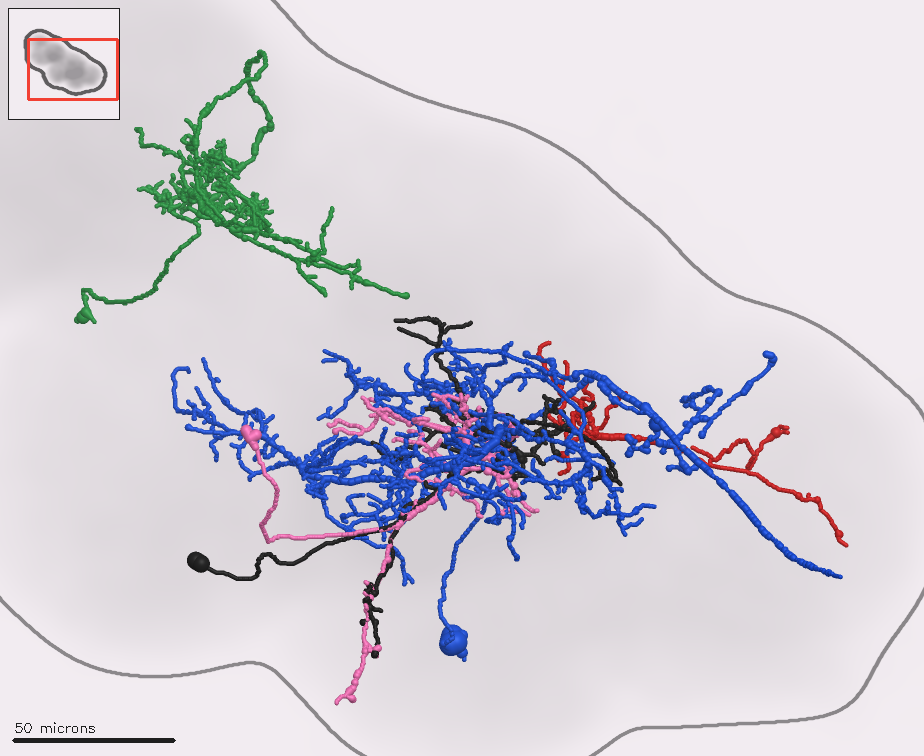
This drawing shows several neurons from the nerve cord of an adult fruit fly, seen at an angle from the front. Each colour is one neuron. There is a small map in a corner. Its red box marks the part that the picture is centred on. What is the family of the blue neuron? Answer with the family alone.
hemilineage 06B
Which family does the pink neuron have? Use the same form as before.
hemilineage 21A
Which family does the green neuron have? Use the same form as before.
hemilineage 02A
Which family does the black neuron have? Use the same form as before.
hemilineage 21A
